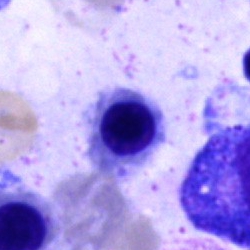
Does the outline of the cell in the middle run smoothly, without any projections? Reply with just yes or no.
No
